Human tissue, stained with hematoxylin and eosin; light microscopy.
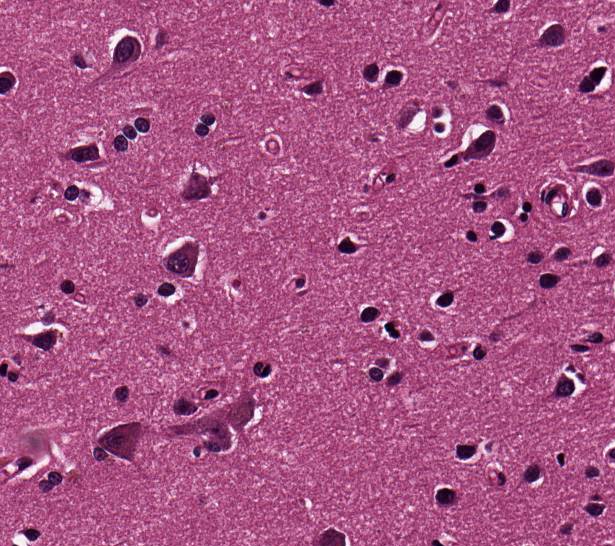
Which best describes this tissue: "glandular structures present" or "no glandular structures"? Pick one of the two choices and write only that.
No glandular structures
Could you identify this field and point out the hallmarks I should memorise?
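Field: cerebral cortex. Decisive: large triangular neurons with tapering processes in the left half, best seen lower left, each with a generous rim of pink-purple cytoplasm.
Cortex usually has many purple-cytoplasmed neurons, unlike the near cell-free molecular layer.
Small round dark nuclei with little visible cytoplasm far outnumber neurons field-wide; some sit in groups of two to four, e.g. upper left.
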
